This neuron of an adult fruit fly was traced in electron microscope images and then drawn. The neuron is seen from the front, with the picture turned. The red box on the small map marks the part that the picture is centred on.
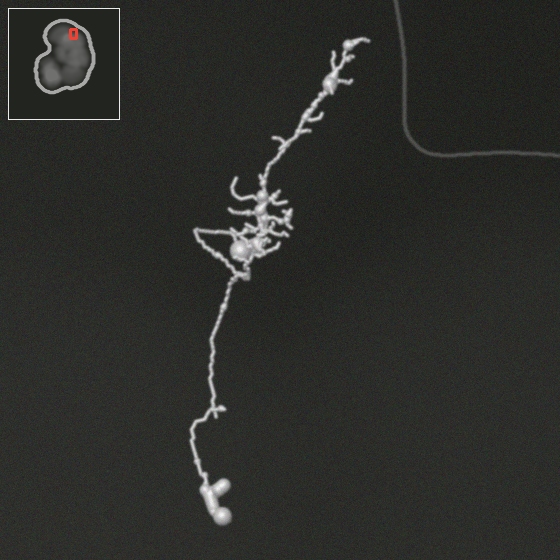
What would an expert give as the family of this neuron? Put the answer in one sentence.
The family is T.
